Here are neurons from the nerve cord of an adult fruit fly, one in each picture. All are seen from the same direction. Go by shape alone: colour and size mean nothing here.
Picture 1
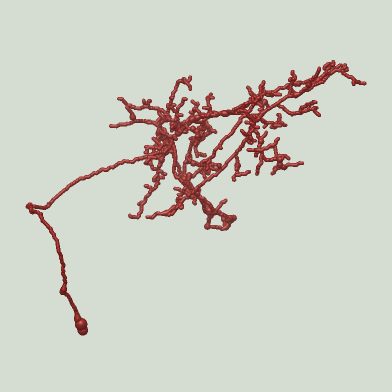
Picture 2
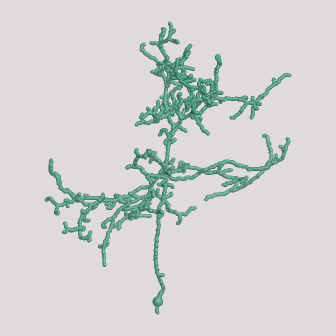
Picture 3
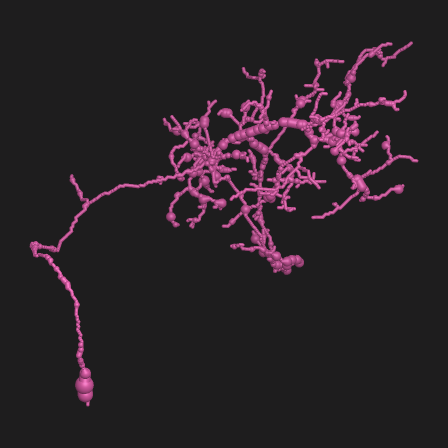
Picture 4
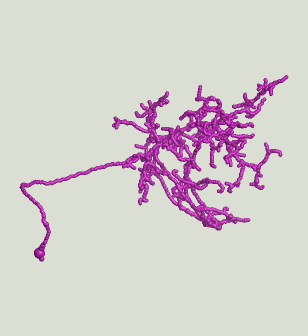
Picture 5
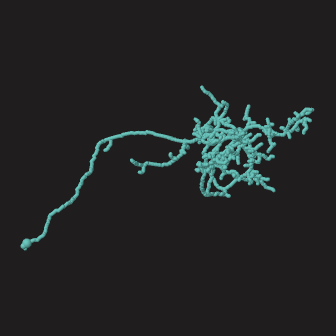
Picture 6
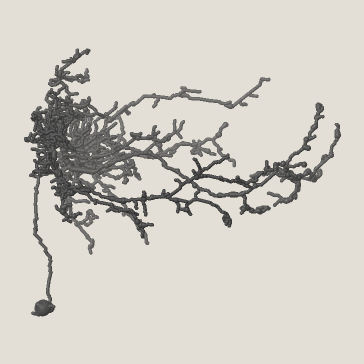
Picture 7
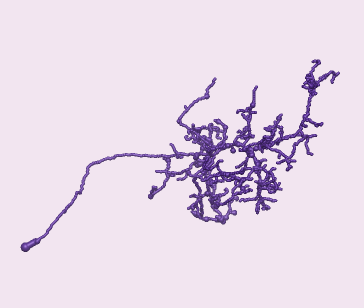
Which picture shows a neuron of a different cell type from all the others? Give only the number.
6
